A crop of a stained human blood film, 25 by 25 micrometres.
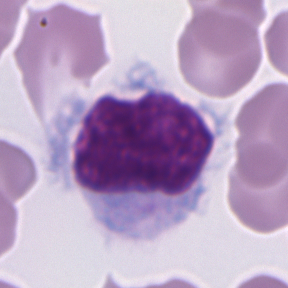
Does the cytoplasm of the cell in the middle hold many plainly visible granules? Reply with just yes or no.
No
